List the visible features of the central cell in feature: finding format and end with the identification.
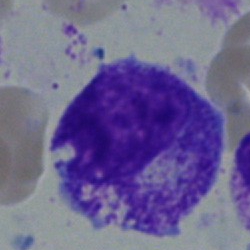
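Shape: roughly round, with a small notch on the left edge
Nucleus: large, filling the upper part of the cell
Granules: fine and purple, scattered through the lower cytoplasm
Vacuoles: several small clear ones in the lower cytoplasm
Cell type: myelocyte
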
